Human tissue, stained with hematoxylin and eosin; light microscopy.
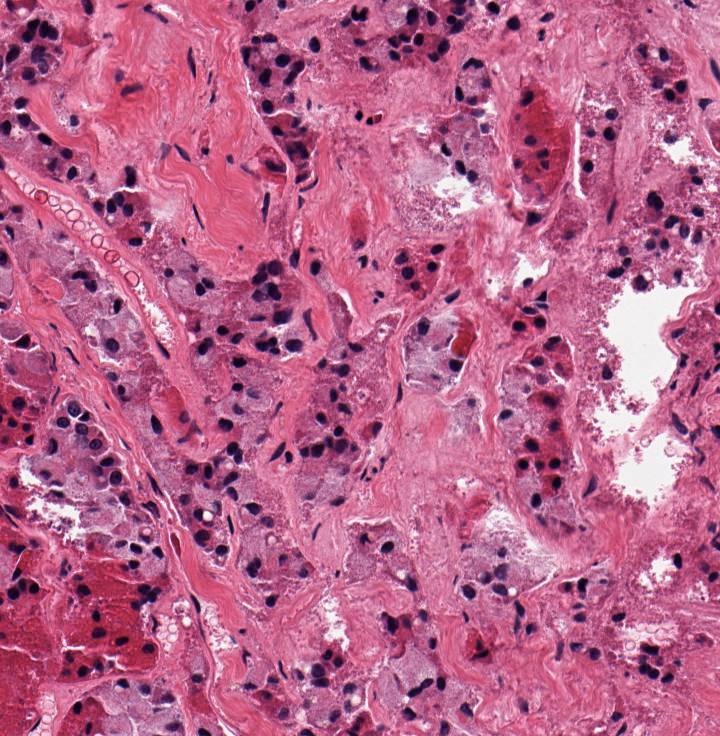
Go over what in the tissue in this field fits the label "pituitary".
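The tissue in this field is pituitary, with small clusters and nests of cells scattered throughout and separated by bands of pink collagen. Their nuclei are mostly round, dark and fairly uniform in size. Many of the clustered cells have granular, pale purple-grey cytoplasm, while some groups, notably at the lower left, have intensely red cytoplasm.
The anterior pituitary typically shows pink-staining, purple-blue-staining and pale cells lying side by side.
These red groups set among purple-grey cells fit that mixture of differently staining cells.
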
